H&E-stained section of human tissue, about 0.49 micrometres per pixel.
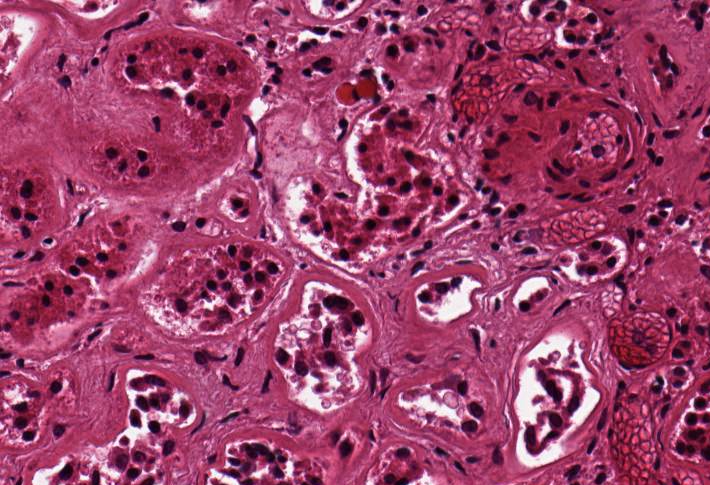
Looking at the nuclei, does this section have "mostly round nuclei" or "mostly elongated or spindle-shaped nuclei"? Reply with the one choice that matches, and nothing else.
Mostly round nuclei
